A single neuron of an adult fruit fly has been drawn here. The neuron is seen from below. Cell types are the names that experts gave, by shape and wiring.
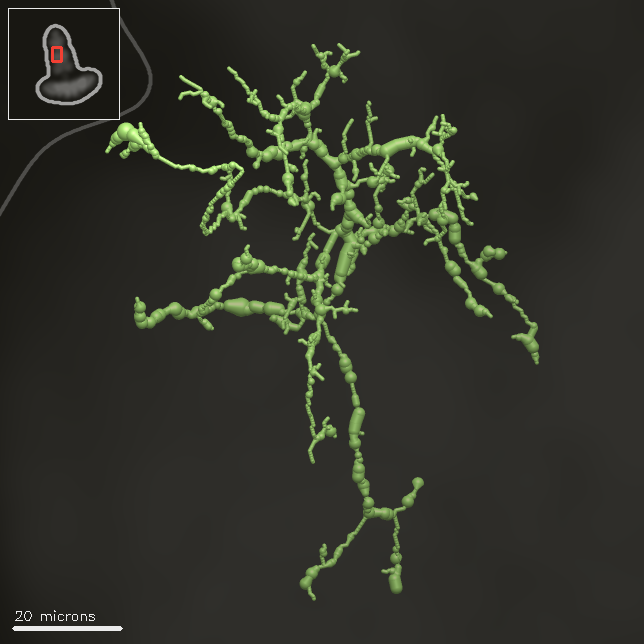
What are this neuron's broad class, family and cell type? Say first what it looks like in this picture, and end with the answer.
By the scale bar it is about 100 microns tall in this view. The picture shows dozens of branch ends. Its broad class is nerve-cord intrinsic neuron. The family is hemilineage 03B. It is of cell type IN03B069.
